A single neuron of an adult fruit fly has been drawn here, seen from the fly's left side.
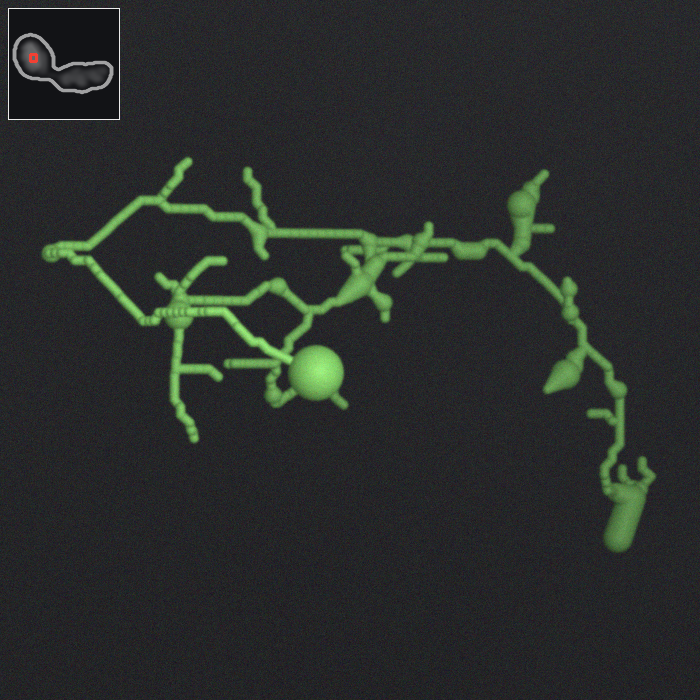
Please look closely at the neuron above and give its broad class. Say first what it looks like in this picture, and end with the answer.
The cell body is in the middle of the picture. In this view it is wider than it is tall. It is an optic-lobe intrinsic neuron.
